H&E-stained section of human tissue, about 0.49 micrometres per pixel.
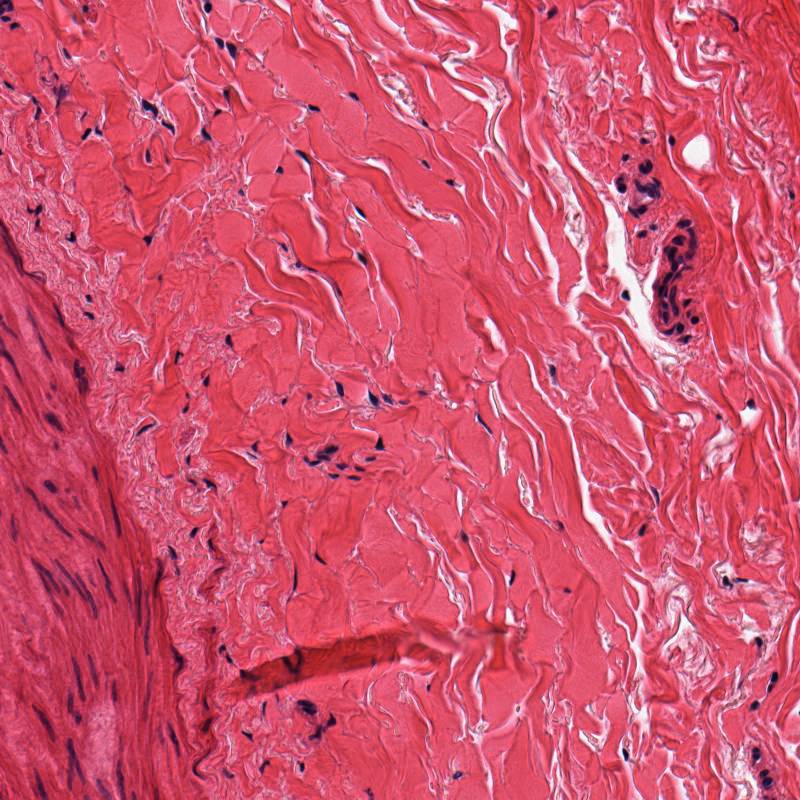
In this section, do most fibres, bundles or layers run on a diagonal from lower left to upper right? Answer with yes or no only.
No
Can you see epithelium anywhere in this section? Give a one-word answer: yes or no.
No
